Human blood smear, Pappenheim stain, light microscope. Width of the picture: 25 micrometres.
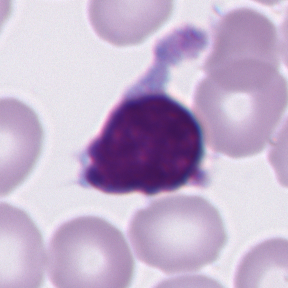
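Typical lymphocyte, the cell in the middle. Its outline looks irregular, with small pointed projections at the lower left edge. The nucleus seems roughly round, without lobes, and fills almost the whole cell body, leaving scarcely any cytoplasm. At the tail's tip I see a ragged cluster of faint purplish material.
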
